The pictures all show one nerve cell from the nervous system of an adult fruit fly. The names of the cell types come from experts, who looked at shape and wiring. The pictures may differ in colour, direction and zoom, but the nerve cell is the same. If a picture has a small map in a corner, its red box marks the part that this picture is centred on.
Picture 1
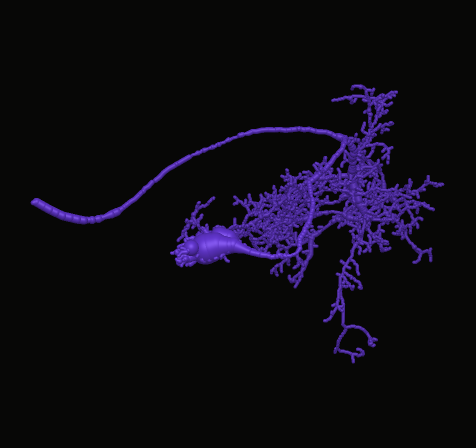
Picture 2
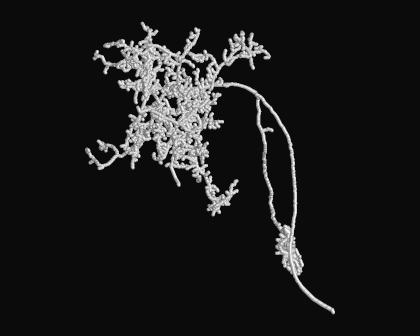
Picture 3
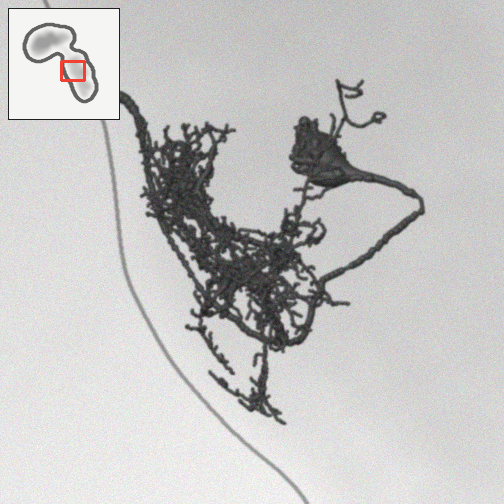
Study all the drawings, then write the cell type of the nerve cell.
DVMn 1a-c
